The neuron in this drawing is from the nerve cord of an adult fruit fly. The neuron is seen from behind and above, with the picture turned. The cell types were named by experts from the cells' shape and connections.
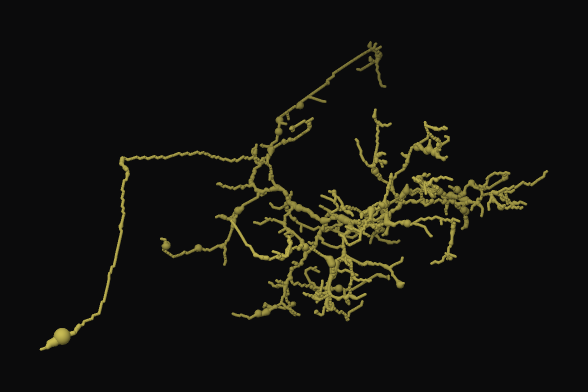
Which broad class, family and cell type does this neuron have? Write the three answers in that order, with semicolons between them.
nerve-cord intrinsic neuron; hemilineage 20A.22A; IN20A.22A043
